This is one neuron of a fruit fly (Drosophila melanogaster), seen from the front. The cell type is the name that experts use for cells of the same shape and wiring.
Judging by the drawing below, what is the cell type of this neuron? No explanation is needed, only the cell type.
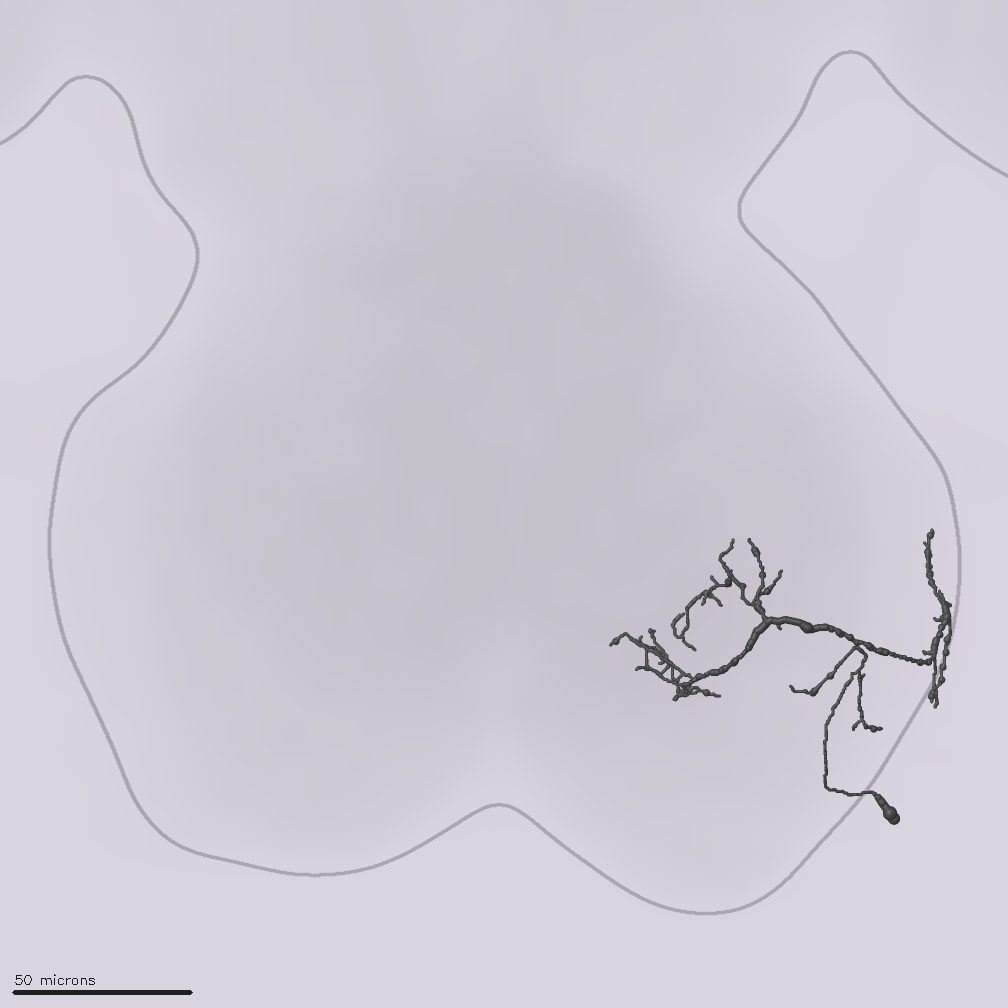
IN13A056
